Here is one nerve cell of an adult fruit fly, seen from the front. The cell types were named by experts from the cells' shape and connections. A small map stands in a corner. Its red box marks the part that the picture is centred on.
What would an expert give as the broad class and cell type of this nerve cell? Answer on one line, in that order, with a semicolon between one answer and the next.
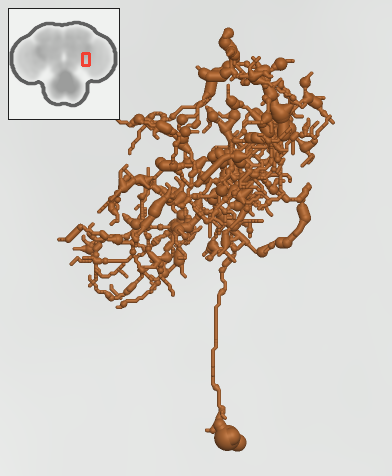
central-brain intrinsic neuron; CB1205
